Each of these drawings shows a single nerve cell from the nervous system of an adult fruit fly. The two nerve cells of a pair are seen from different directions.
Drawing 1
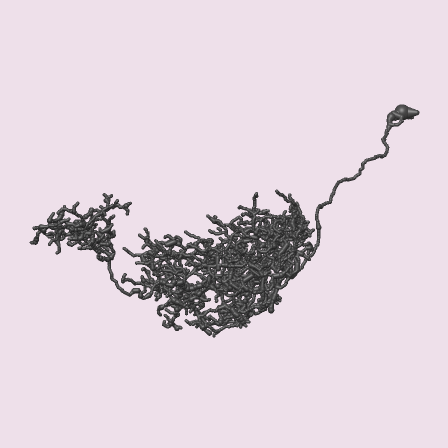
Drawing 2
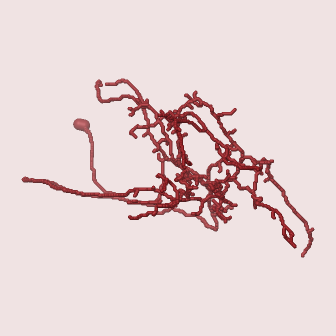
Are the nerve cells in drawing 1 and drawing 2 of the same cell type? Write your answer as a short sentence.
They are of different cell types.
